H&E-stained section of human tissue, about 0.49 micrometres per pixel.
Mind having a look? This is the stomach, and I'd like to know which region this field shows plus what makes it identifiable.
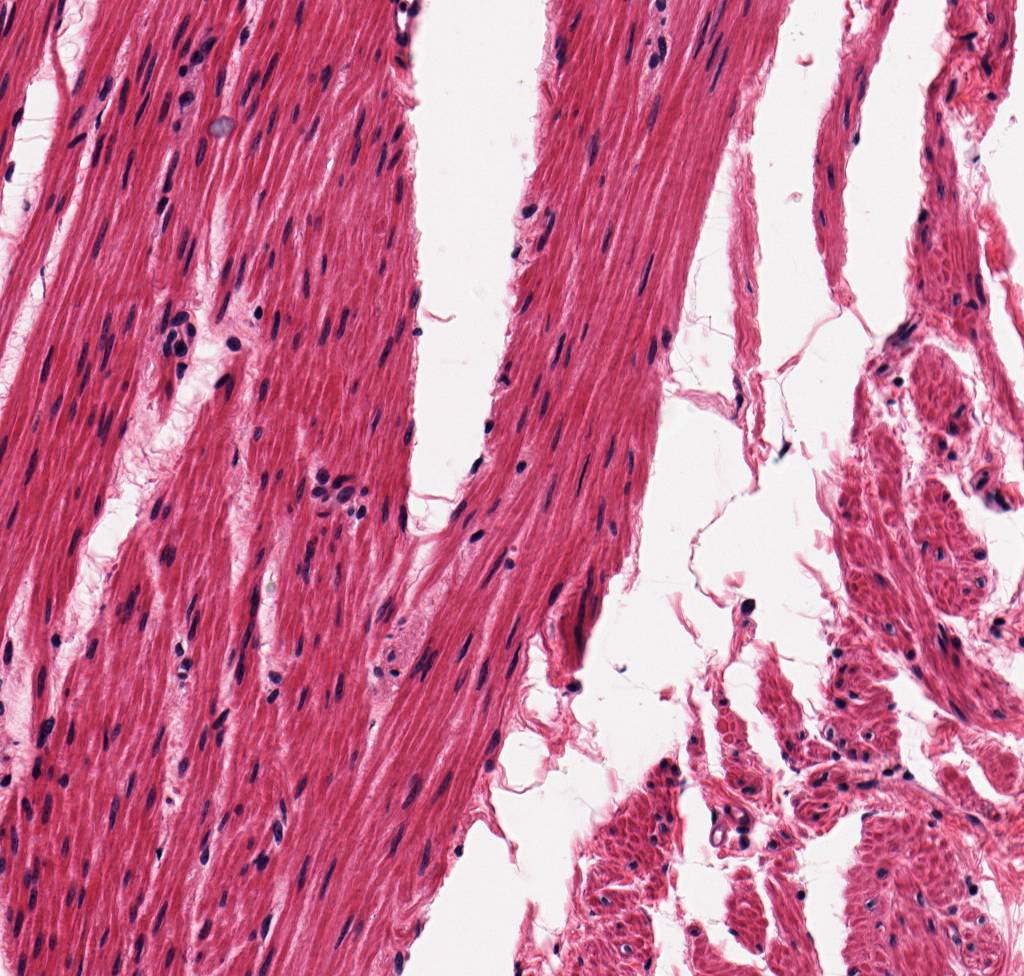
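Part shown: smooth muscle. Nuclei elongated, dark, aligned with the long axis of the fibres.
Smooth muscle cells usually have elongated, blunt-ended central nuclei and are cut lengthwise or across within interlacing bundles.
Cytoplasm deep pink-red, finely fibrillar. In the lower right corner the bundles are cut across, giving many small rounded profiles.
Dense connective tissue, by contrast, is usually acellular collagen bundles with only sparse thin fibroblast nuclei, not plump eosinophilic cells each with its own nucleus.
No epithelium or glands anywhere in the field.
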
